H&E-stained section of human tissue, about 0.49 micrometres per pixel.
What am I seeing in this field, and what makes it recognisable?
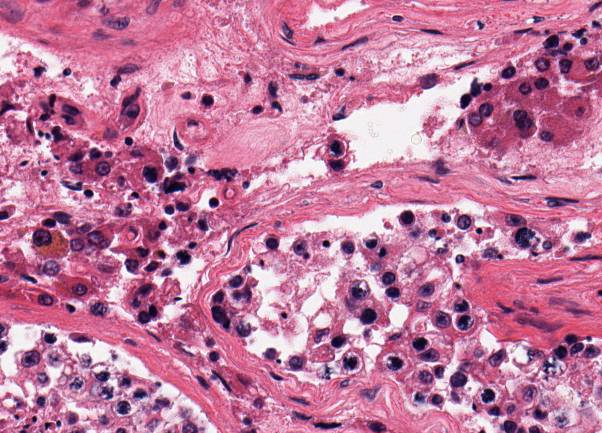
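Seminiferous tubule is the main structure in this field. Bands of pink fibrous tissue running roughly left to right divide it into cell-filled compartments. In the lower central compartment, round cells lie separately in clear spaces rather than cohesive sheets, many with one dark round nucleus and a pale rim of cytoplasm. These differ from the single even row of tall columnar cells usually lining the duct of the epididymis. At upper right and left, polygonal cells with abundant pink cytoplasm and round nuclei form clusters, like the small pink Leydig cell clusters usually found between tubules.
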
